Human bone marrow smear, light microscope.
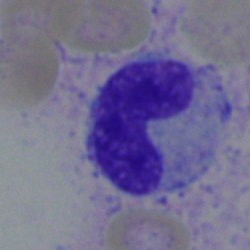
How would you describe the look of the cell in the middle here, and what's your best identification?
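Roughly round, this outline. Inside, the nucleus curves like a kidney bean, its indentation facing right, and it takes up the left and upper part of the cell. The chromatin looks deep purple and densely stained, patchy in texture. I'd say this is a band neutrophil.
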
